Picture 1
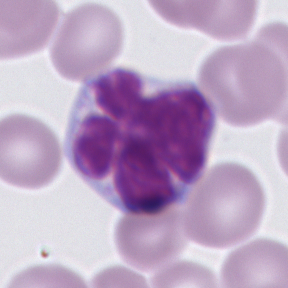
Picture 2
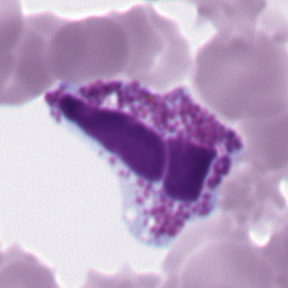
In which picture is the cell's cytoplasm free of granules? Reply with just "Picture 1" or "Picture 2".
Picture 1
